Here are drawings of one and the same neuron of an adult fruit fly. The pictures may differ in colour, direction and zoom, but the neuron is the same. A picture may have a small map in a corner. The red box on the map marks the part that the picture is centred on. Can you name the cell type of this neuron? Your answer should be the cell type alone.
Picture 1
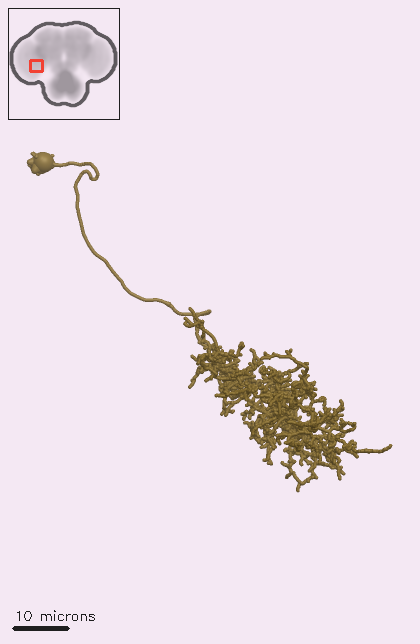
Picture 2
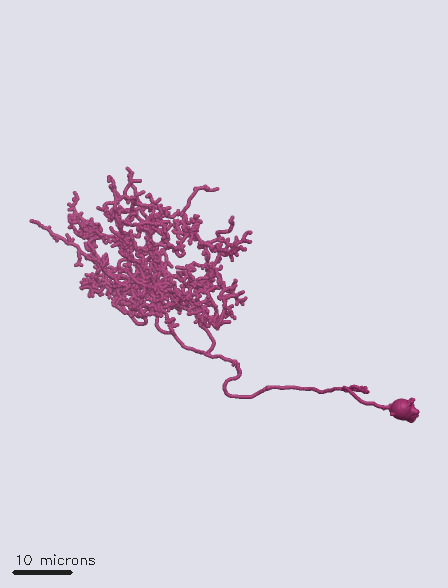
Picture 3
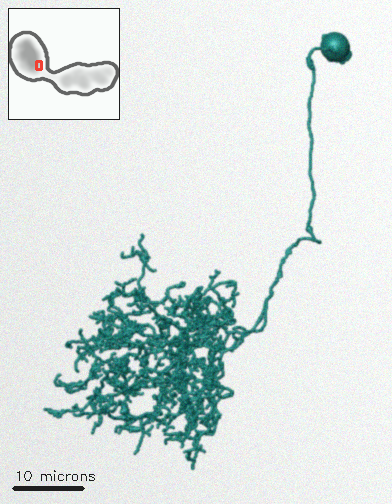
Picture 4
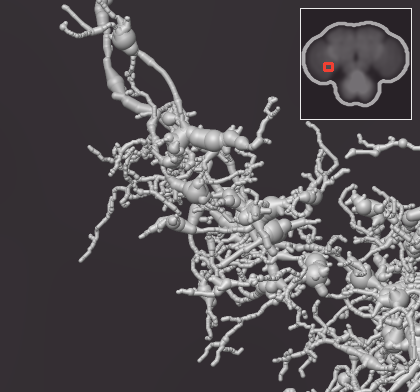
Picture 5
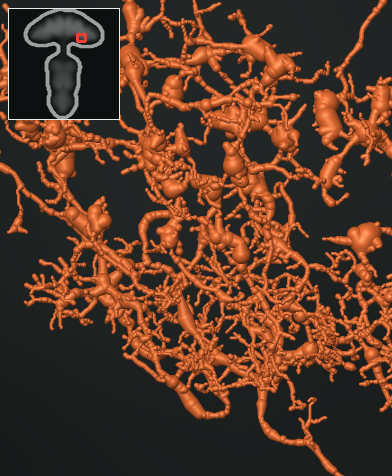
LPi3412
